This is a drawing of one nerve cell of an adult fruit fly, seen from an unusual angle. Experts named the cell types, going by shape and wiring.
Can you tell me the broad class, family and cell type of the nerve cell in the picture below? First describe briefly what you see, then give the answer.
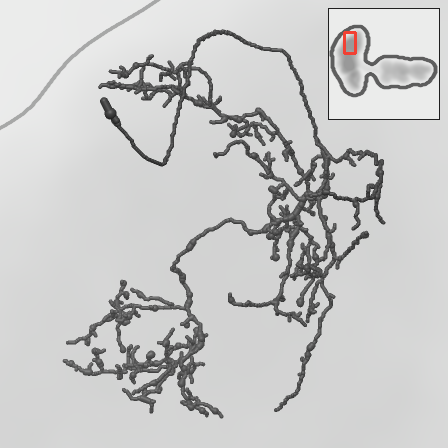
It is in the brain and does not reach the nerve cord. The cell body is at the upper left of the picture. Dozens of branch ends can be seen. It is a central-brain intrinsic neuron. The family is hemilineage SLPav2. It is of cell type SLP214.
